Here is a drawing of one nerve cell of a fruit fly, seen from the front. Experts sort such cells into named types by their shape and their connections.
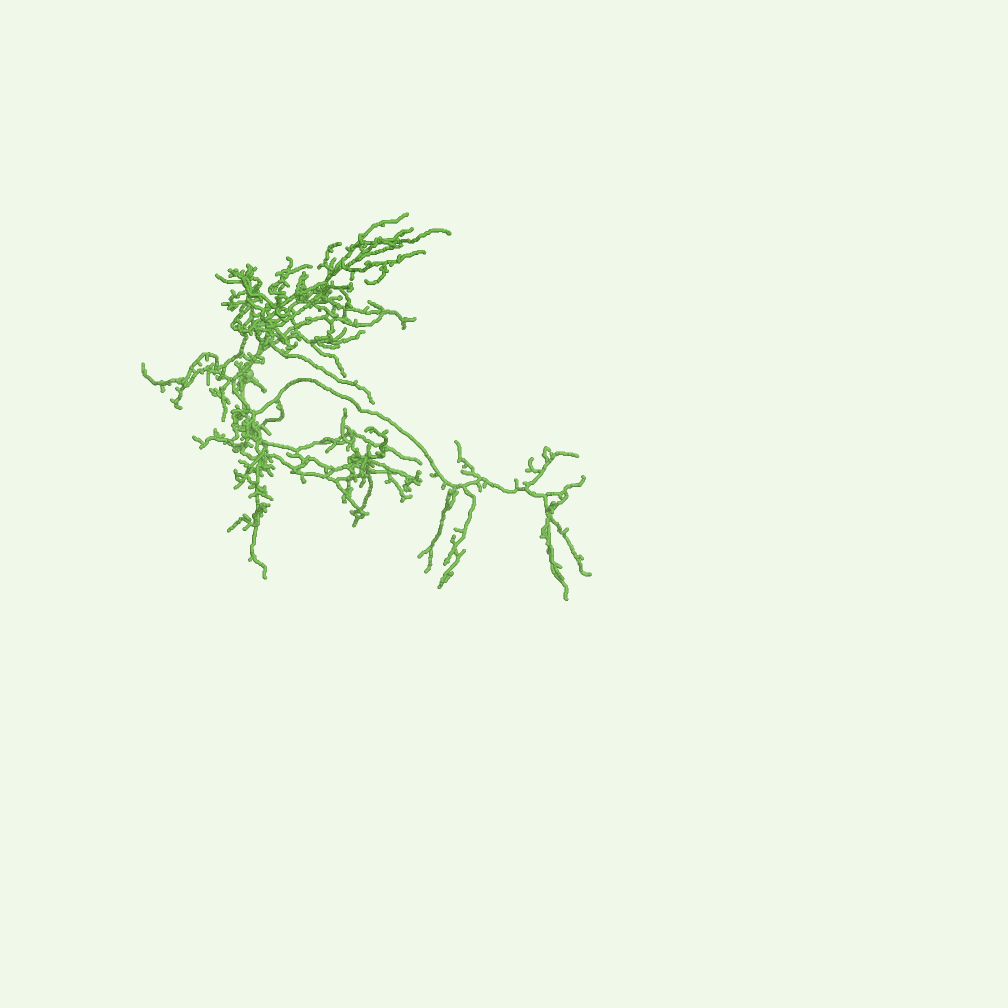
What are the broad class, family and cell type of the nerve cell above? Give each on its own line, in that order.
central-brain intrinsic neuron
hemilineage DL2_ventral
SIP137m_a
